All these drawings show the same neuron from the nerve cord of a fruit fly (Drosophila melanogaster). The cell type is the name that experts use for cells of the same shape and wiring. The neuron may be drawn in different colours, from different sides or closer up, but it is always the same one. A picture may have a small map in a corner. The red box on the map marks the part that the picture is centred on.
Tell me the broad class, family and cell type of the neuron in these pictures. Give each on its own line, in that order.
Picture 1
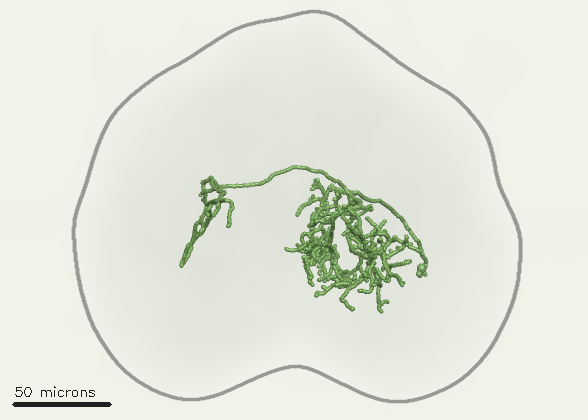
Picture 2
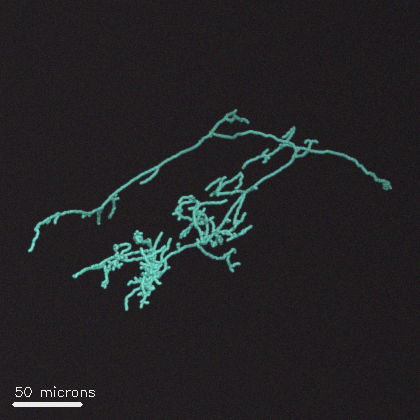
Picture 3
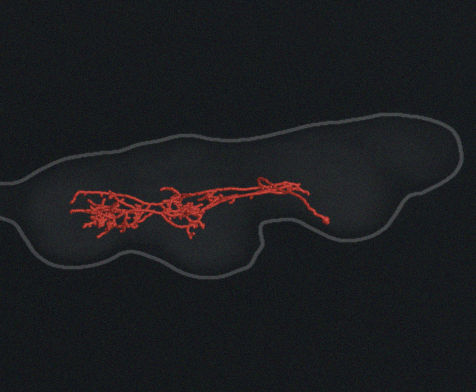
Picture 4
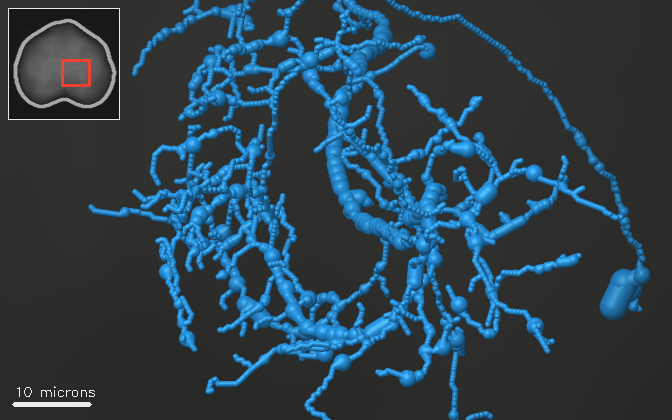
nerve-cord intrinsic neuron
hemilineage 08B
IN08B063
